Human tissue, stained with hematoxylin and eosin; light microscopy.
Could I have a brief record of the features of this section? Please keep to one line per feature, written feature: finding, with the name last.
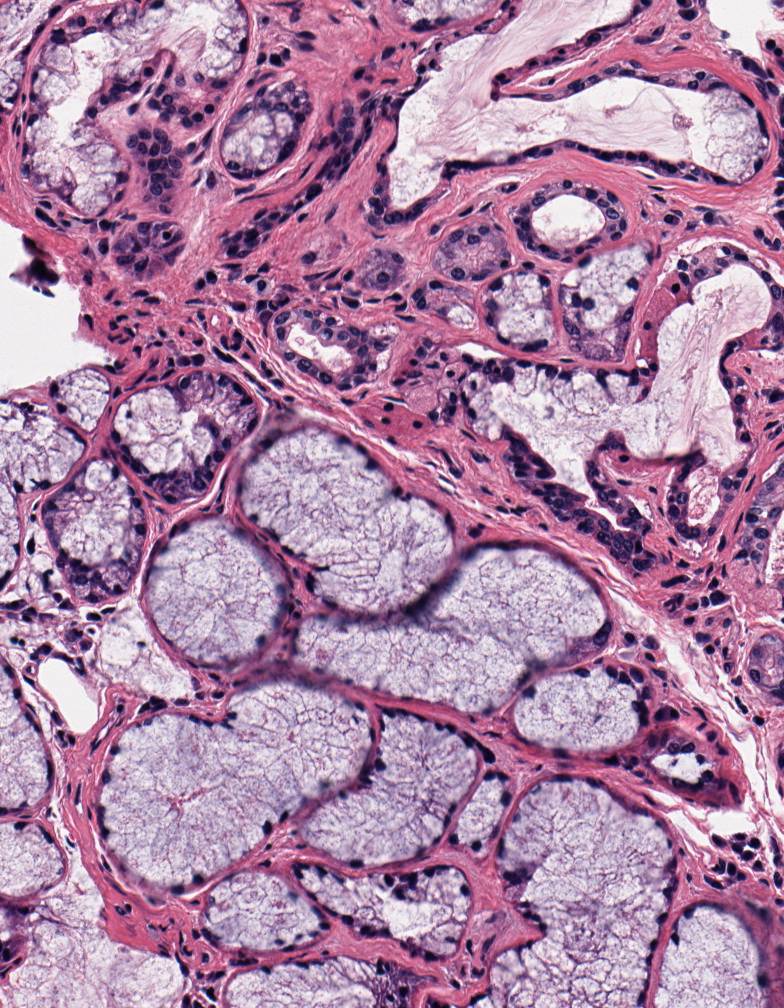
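Lower half: large rounded glandular units, closely packed, thin fibrous septa
Lower cells: mucous; pale grey-violet foamy cytoplasm, small dark flattened basal nuclei
Upper half: smaller units, set singly in more abundant pink fibrous stroma
Upper ducts: one layer of cuboidal cells, round dark nuclei
Name: minor salivary gland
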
